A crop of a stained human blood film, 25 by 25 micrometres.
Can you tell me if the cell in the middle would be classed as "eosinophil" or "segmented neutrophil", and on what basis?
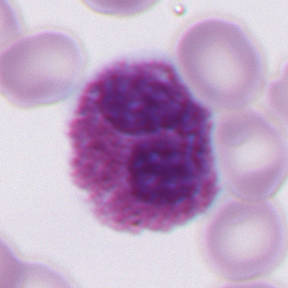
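It's an eosinophil. What settles it is that the granules are coarse and crowd the cytoplasm throughout.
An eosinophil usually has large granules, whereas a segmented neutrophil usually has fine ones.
Beyond that, granules sit over the dense dark purple nuclear lobes and blur their edges, and the roughly round outline, about 15 by 13 micrometres, has a finely ragged edge made up of granules.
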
